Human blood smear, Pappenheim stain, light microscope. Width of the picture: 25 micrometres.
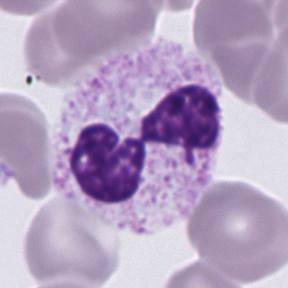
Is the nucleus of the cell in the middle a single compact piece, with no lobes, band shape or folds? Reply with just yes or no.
No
